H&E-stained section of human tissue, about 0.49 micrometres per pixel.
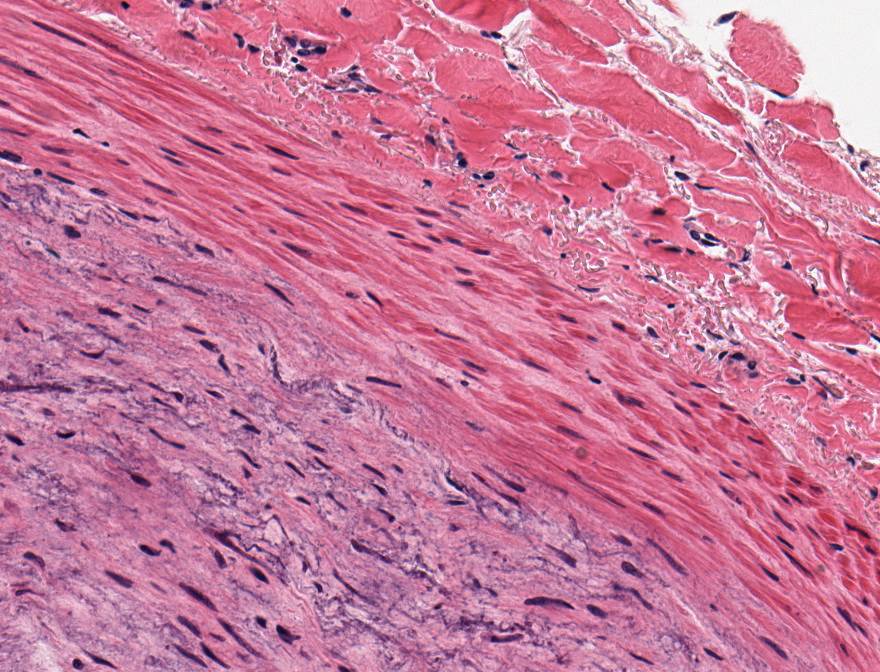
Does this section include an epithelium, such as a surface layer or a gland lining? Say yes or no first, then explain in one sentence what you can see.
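No. No epithelial lining is present anywhere in the field.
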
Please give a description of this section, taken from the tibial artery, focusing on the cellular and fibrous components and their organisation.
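First, the middle band: it consists of closely packed spindle cells with pink cytoplasm, lying parallel to the band's length. Second, their nuclei are elongated, cigar-shaped and dark. Third, the upper right: here loose tissue holds coarse, bright pink collagen bundles separated by clefts. Fourth, nuclei in that loose tissue are few and scattered.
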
